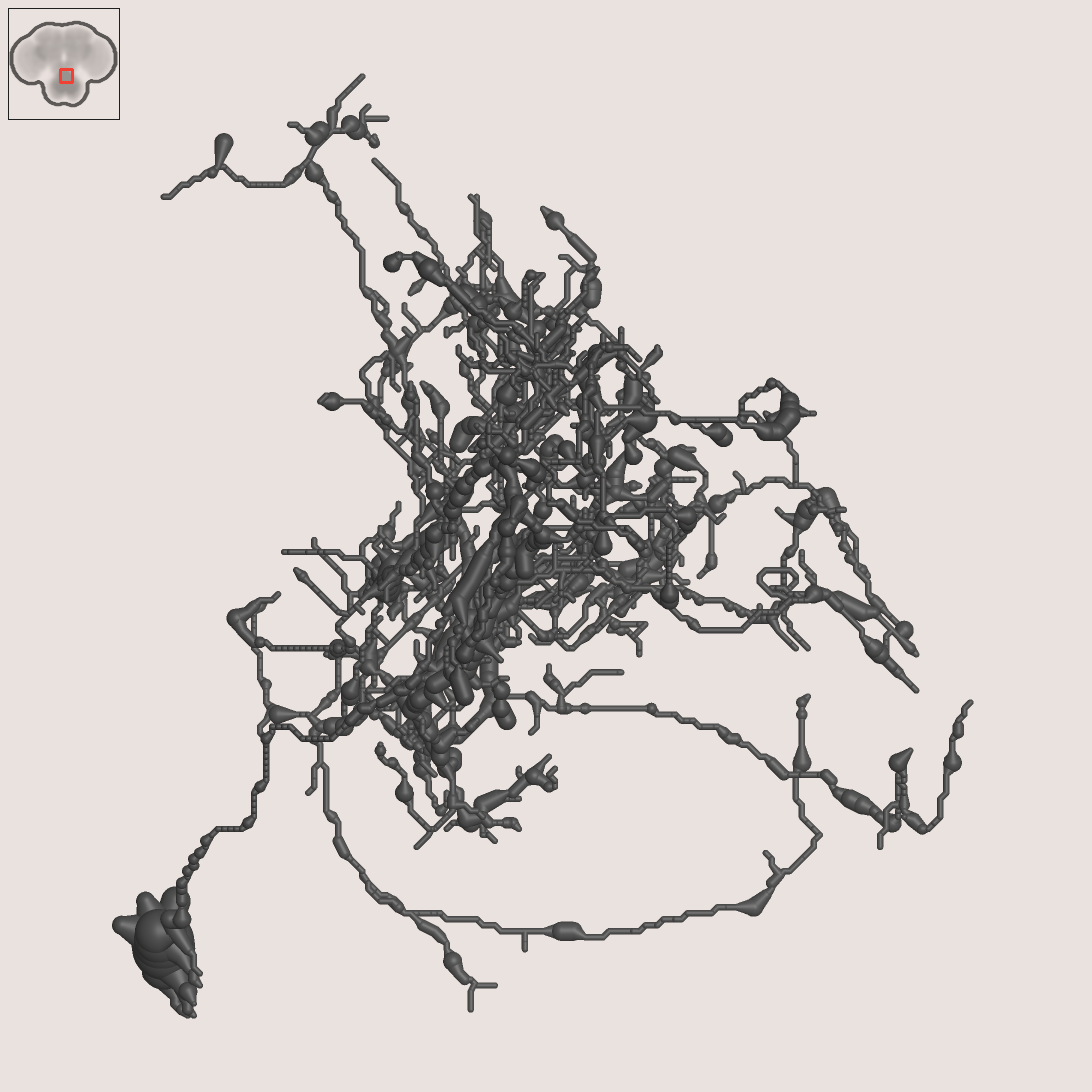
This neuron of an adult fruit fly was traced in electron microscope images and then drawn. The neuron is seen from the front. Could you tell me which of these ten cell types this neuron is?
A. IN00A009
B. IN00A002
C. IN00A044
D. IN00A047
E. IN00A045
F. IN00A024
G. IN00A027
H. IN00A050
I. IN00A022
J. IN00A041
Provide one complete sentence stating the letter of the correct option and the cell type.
The cell type of the neuron is IN00A027, listed as option G.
